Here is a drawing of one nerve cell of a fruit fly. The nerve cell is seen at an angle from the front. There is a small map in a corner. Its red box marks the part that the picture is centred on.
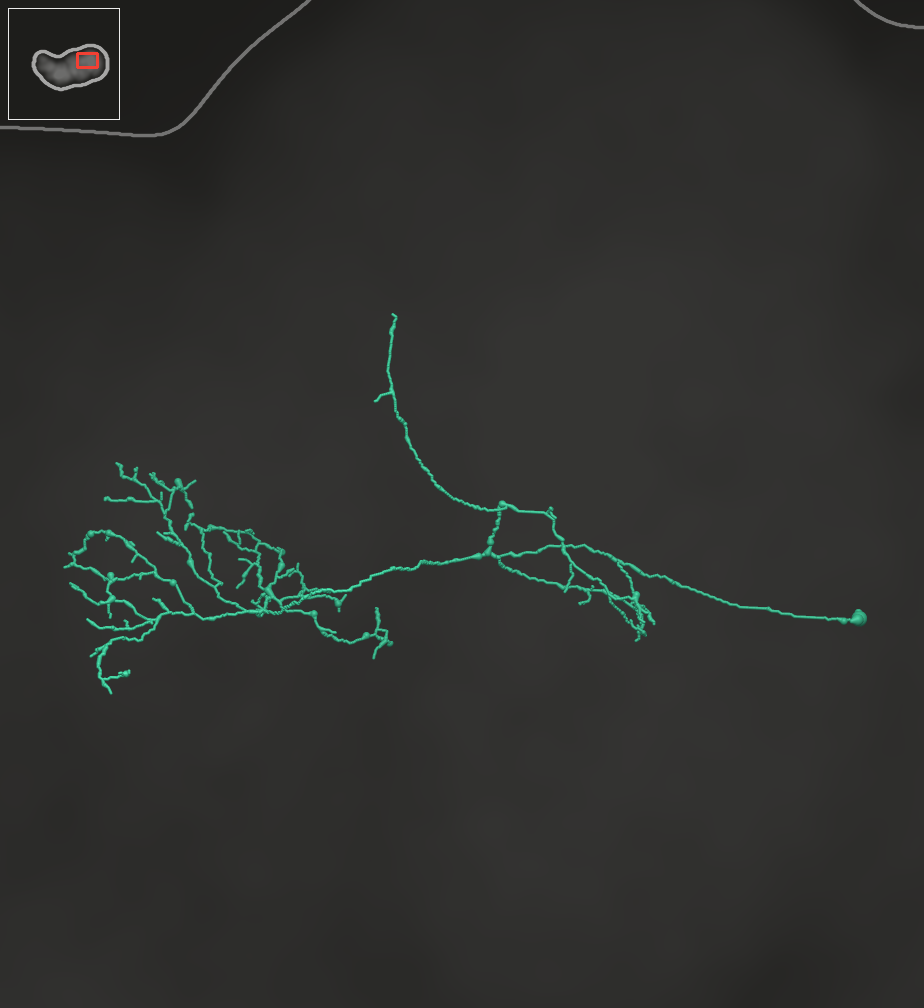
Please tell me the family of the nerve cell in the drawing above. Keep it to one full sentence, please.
The family designation of this nerve cell is hemilineage EBa1.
